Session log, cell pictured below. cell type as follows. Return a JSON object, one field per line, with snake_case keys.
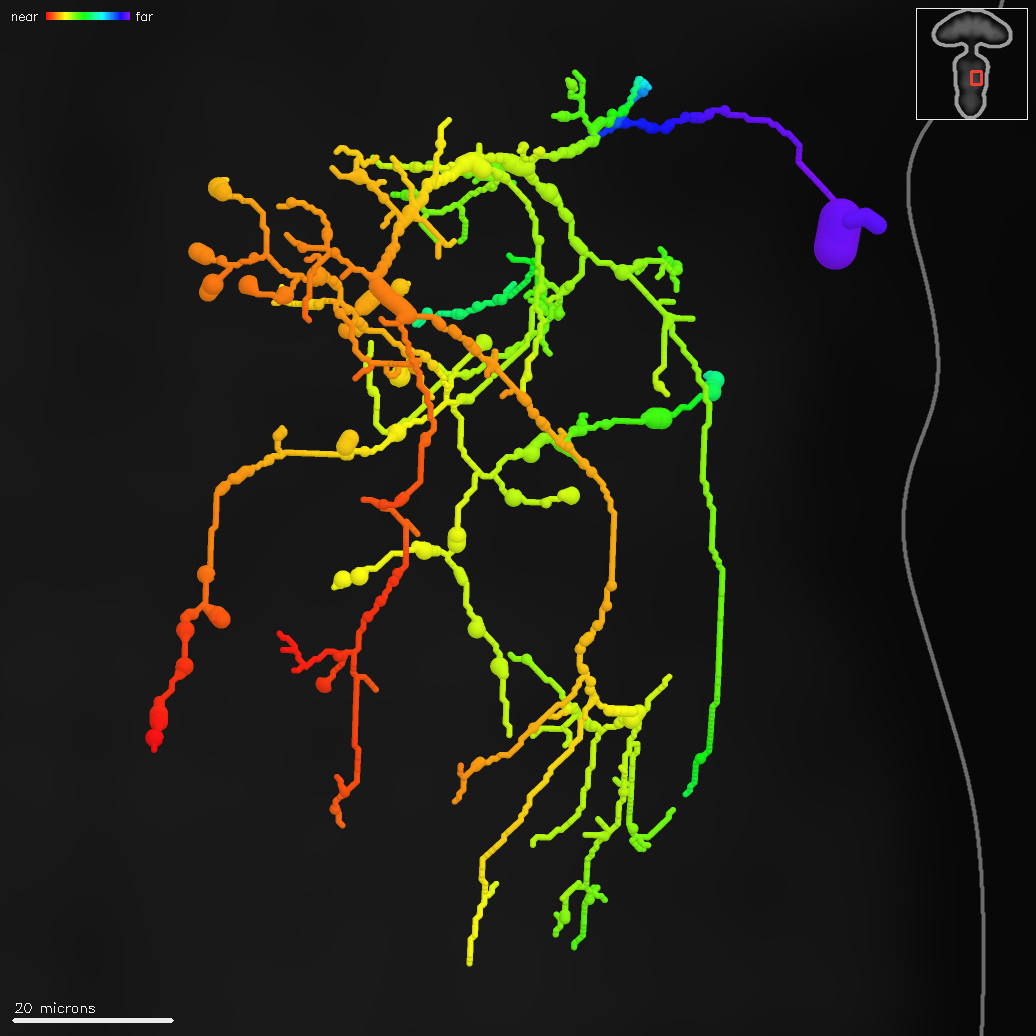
{
 "cell_type": "IN03B085"
}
